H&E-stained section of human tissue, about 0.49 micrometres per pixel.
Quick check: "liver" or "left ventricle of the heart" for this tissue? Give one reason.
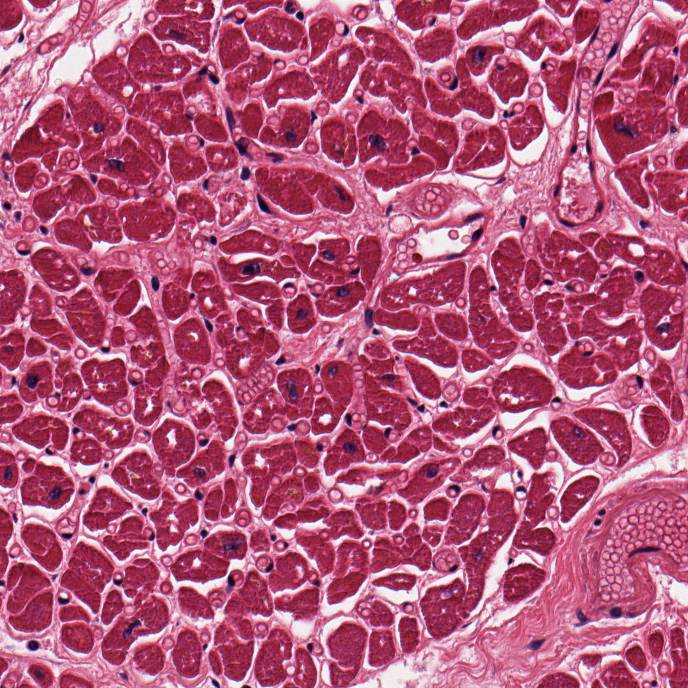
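This is left ventricle of the heart, not liver. The closely packed rounded-to-polygonal profiles filling almost the whole field are muscle fibres cut across.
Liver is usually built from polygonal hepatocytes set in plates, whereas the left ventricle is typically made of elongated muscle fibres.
Their cytoplasm is deep red, strongly eosinophilic, and any nucleus seen within a profile sits centrally, not at the edge. Between the fibres, thin pale pink connective tissue holds many small round capillary profiles.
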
